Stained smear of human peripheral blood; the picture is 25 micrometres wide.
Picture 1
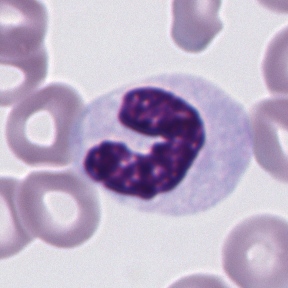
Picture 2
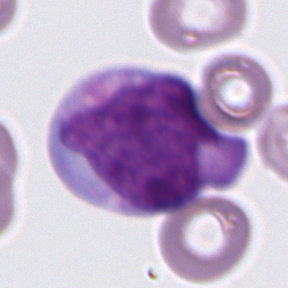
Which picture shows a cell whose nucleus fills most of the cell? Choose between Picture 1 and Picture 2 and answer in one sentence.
It is in picture 2 that the cytoplasm of the cell is scant.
